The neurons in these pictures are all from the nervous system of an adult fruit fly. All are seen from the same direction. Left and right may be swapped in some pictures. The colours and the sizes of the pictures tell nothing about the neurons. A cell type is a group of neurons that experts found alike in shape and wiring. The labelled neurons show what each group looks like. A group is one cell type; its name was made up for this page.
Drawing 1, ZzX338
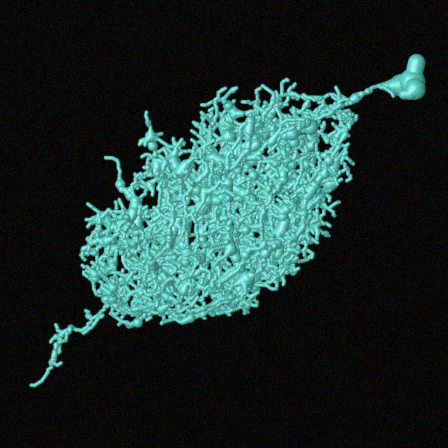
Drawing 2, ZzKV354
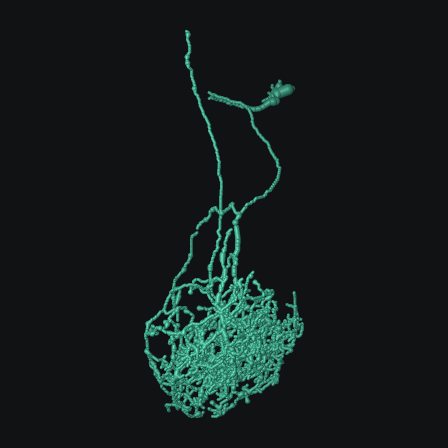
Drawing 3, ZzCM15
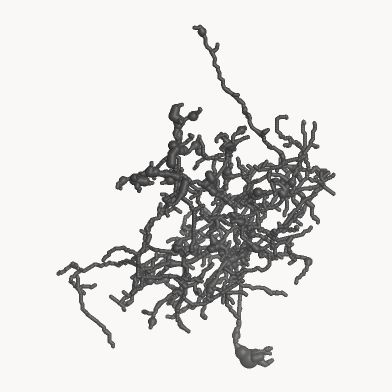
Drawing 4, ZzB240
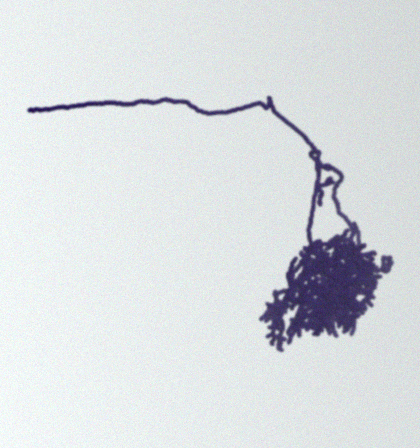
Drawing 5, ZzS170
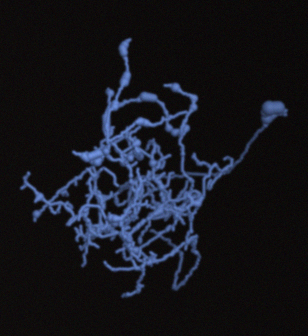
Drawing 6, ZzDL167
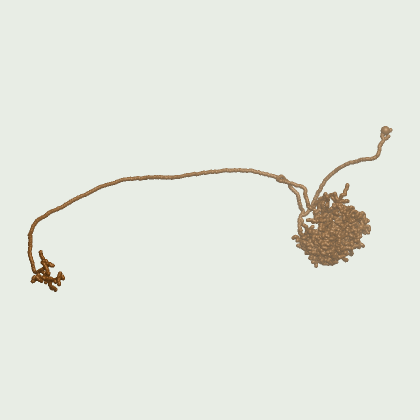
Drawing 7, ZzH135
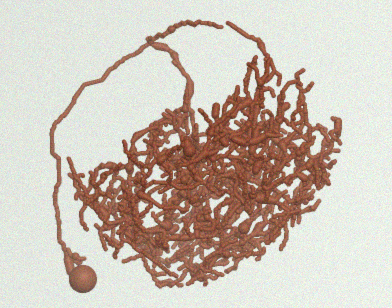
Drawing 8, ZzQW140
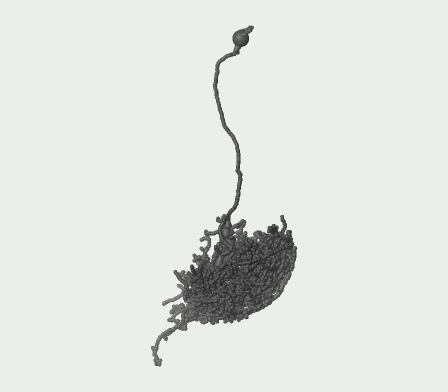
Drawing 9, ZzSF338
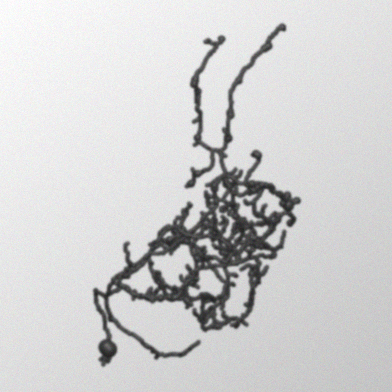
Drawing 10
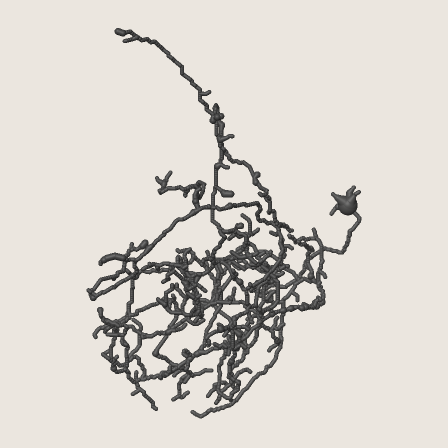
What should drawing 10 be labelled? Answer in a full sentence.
It belongs to ZzSF338.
